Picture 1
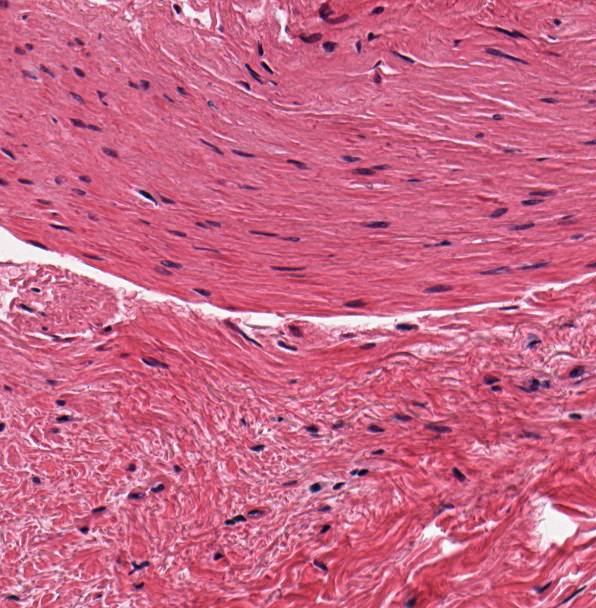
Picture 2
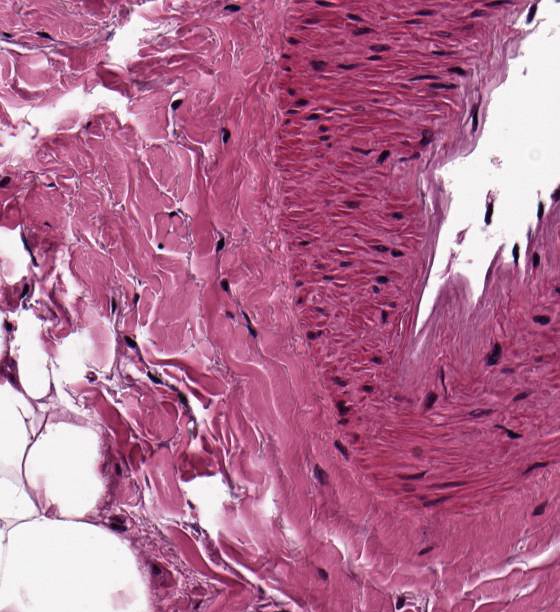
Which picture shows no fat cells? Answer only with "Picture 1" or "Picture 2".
Picture 1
